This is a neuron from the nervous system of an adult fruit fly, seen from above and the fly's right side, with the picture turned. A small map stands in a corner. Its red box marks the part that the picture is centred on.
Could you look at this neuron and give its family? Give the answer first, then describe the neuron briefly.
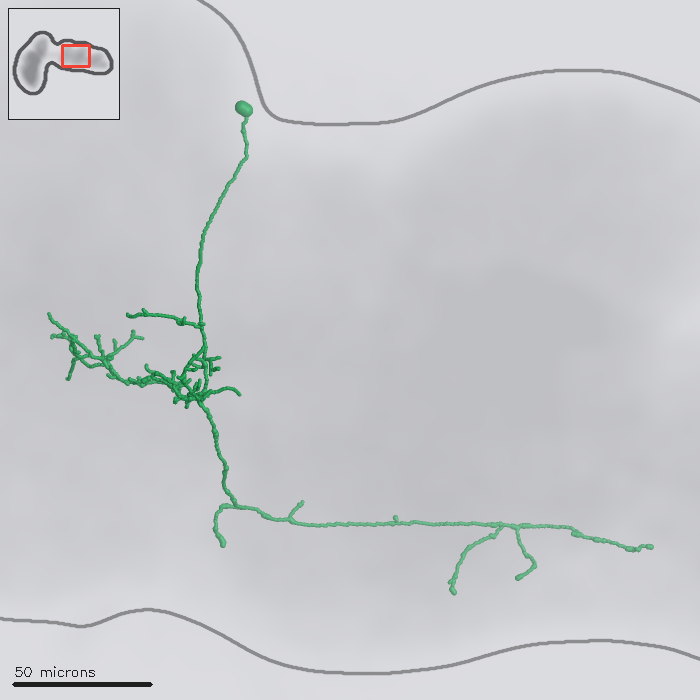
The family is hemilineage 06A. Its broad class is nerve-cord intrinsic neuron. It is in the nerve cord and does not reach the brain. By the scale bar it is about 200 microns wide in this view. Dozens of branch ends can be seen.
